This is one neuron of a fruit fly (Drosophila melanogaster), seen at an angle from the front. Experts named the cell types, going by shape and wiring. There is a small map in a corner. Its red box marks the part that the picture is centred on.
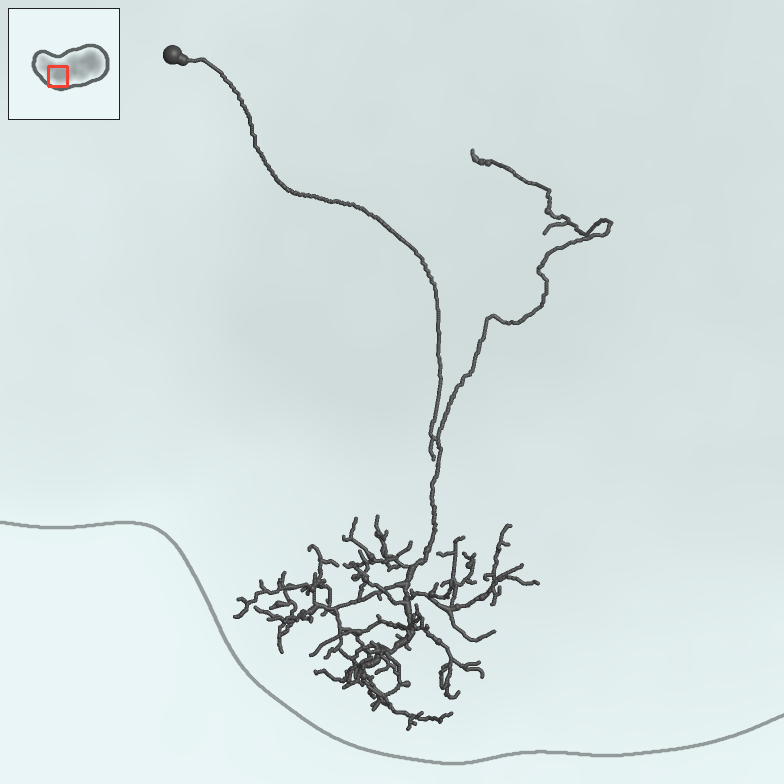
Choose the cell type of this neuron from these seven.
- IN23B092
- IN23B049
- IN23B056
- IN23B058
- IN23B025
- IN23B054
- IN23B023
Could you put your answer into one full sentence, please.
Under the cell type IN23B054 falls this neuron.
